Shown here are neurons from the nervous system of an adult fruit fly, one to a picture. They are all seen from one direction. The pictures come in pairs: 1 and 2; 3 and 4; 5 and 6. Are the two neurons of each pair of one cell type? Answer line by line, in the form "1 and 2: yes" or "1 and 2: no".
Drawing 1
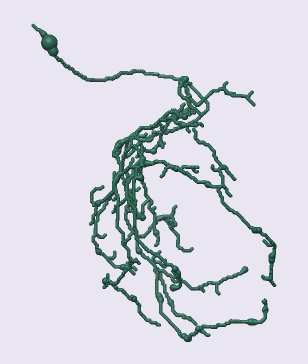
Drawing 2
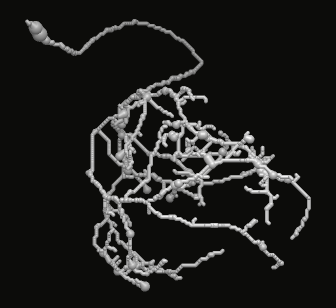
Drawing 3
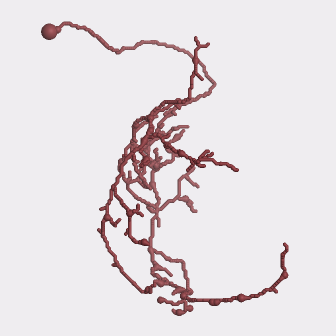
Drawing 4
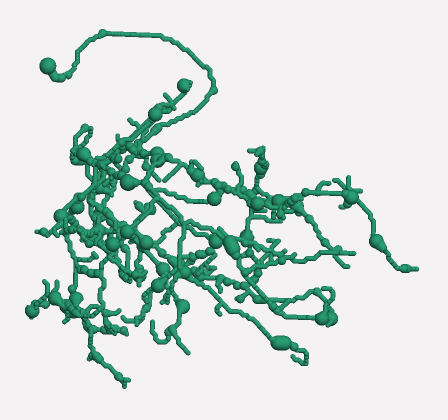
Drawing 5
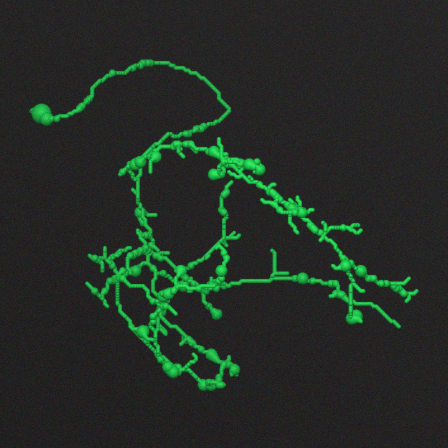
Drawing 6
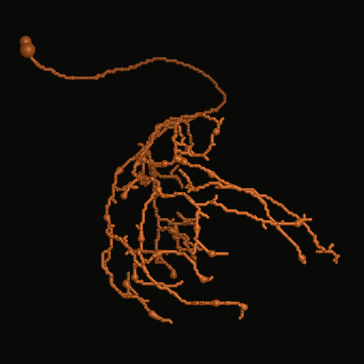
1 and 2: no
3 and 4: no
5 and 6: no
